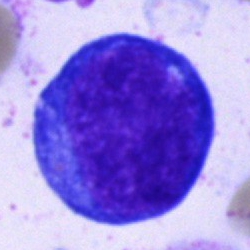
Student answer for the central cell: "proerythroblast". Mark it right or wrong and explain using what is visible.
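Yes, proerythroblast fits this cell. Its cytoplasm is a narrow rim of deep blue, widest on the left side.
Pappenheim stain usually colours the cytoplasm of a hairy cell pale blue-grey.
The deep blue here therefore speaks against hairy cell. No granules are visible in the cytoplasm.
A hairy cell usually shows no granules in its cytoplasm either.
The absence of granules would therefore fit both names. The outline is round and smooth, and the chromatin is finely stippled and purple, without coarse dark clumps.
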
